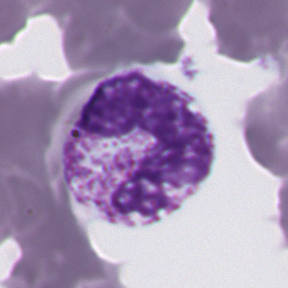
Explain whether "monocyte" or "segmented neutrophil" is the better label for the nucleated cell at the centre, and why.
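This is a segmented neutrophil. Its outline is round. The chromatin is dark purple and coarsely clumped, with paler gaps, and no nucleoli can be made out in the nucleus. Fine reddish-purple granules lie densely scattered through the cytoplasm.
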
